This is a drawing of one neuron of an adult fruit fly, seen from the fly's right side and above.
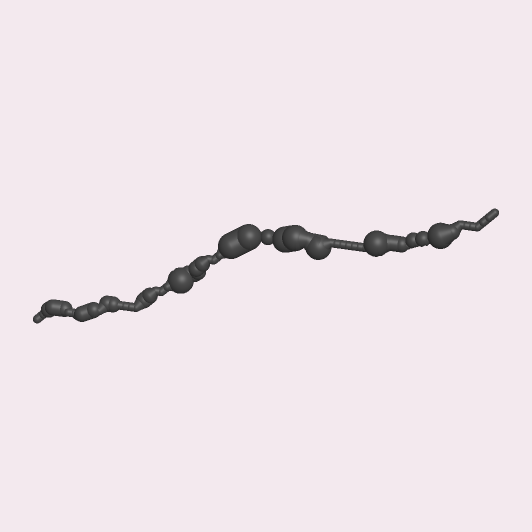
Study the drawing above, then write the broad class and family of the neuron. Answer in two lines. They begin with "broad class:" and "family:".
broad class: sensory neuron entering the brain
family: class mechanosensory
